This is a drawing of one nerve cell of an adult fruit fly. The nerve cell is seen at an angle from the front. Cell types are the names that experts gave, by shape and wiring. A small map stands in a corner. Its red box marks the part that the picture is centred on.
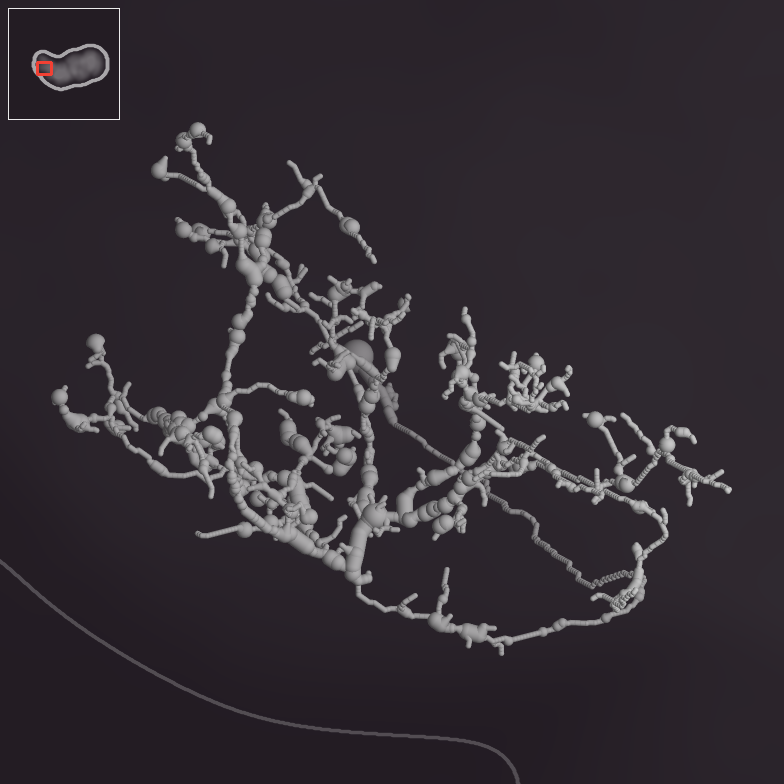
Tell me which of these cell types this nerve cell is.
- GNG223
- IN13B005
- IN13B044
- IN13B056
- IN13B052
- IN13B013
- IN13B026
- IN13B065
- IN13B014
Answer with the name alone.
IN13B052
